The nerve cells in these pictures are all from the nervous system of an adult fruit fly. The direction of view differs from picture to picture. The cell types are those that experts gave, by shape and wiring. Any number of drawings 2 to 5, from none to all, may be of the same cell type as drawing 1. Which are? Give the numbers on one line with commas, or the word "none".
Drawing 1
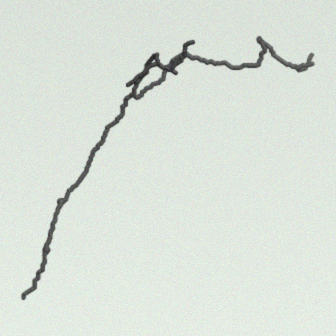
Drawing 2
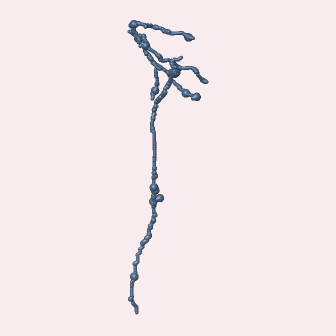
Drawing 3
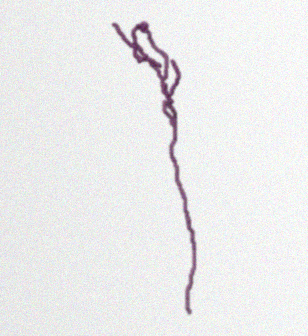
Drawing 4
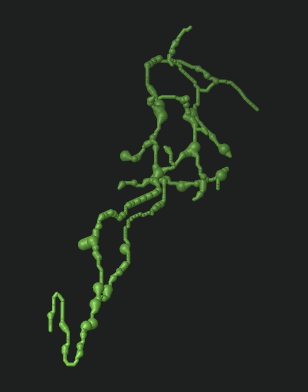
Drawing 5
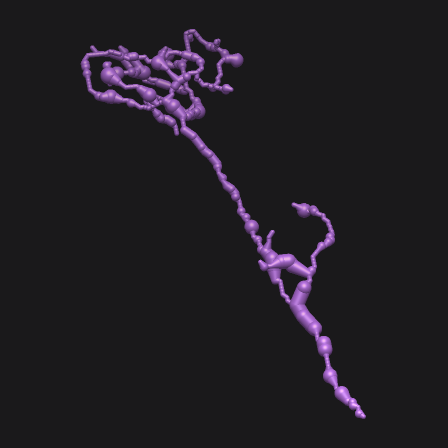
5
